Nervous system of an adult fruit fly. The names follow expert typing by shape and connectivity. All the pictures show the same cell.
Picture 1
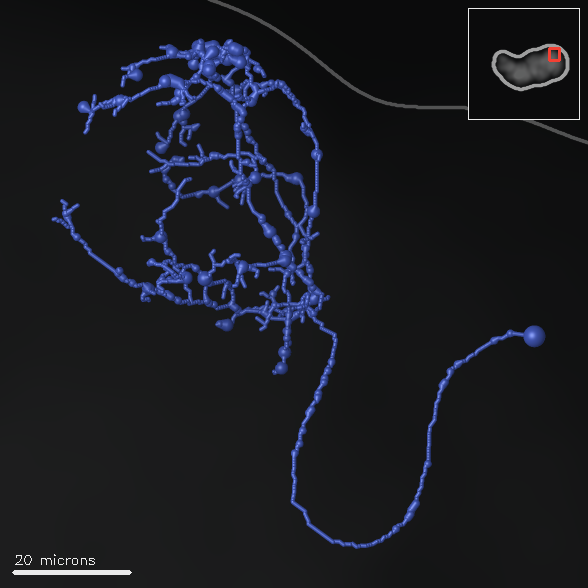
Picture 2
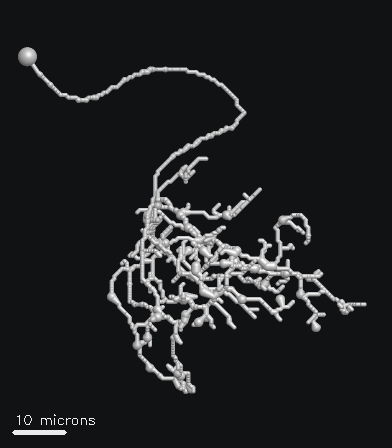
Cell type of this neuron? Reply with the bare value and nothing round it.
LHAV4g7_b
